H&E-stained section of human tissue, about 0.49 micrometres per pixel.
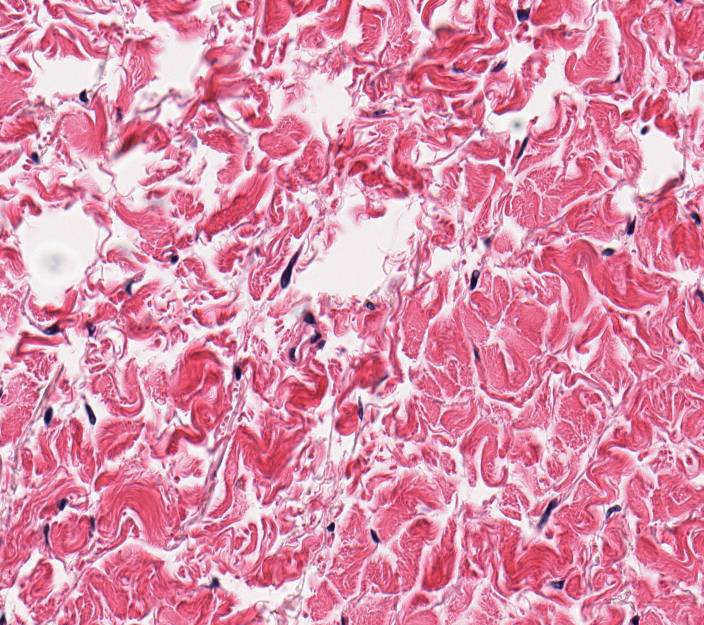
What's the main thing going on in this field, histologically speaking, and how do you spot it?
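The answer is dense connective tissue. The collagen stains a strong pink-red with eosin, and its bundles interlace in haphazard directions, many of them wavy.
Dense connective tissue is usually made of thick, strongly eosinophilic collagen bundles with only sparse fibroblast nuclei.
Here the fibroblast nuclei are sparse, small, dark and elongated, scattered between the bundles.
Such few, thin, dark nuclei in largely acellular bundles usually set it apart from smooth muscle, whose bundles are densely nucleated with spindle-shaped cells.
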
